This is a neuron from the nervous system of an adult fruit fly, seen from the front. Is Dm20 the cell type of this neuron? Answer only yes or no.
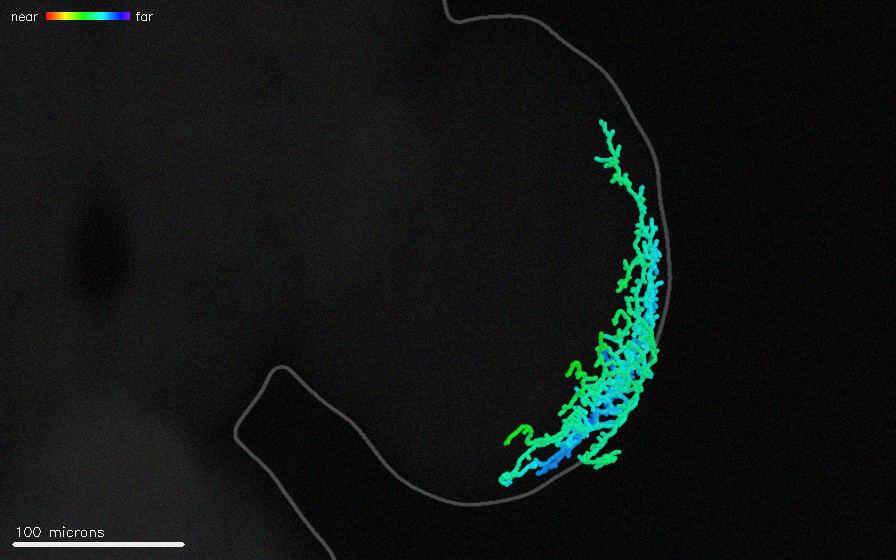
yes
